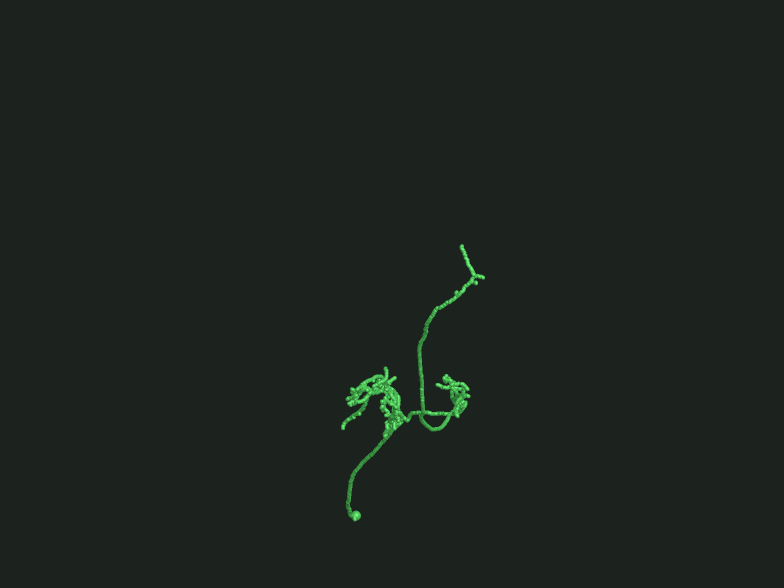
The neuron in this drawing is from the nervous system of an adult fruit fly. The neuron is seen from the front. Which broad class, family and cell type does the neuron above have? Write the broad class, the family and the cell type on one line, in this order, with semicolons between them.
ascending neuron; hemilineage 07B; AN07B050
